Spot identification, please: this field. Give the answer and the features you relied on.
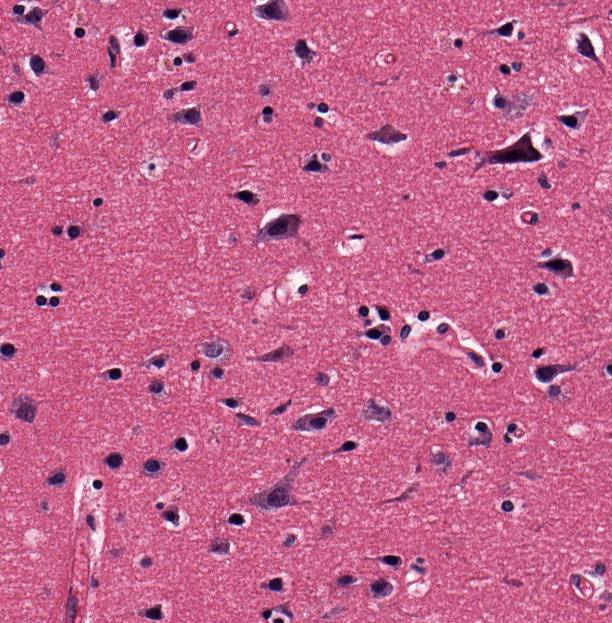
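Cerebral cortex is shown: single cells scattered in finely granular pink neuropil, without collagen bundles, glands, sheets or layers. Larger triangular neurons with a tapering process lie, for example, at upper right and lower centre; most cells are small, with round dark nuclei.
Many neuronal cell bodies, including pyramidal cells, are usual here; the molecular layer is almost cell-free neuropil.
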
